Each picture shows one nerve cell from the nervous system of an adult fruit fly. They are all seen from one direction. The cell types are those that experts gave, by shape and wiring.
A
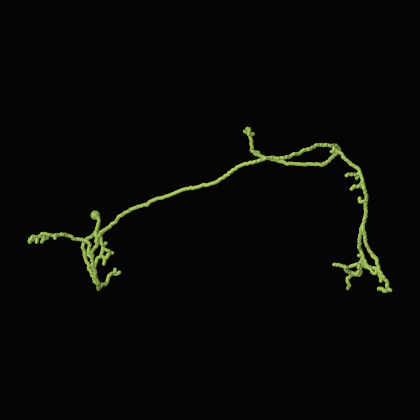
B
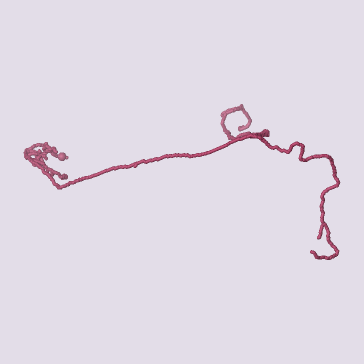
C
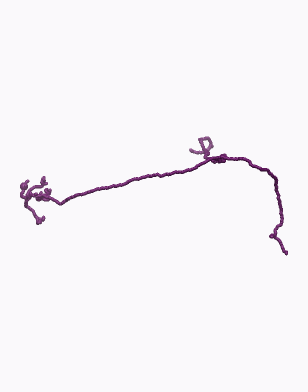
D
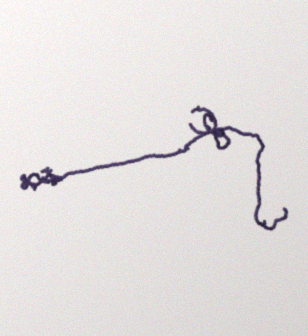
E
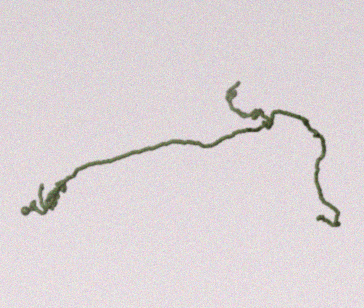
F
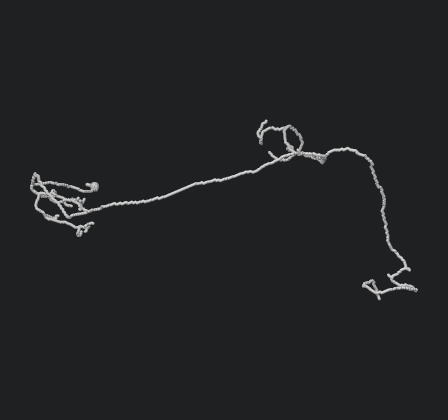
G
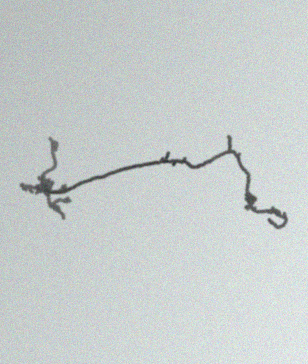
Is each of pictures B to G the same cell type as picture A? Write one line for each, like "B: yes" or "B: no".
B: no
C: no
D: no
E: no
F: no
G: no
